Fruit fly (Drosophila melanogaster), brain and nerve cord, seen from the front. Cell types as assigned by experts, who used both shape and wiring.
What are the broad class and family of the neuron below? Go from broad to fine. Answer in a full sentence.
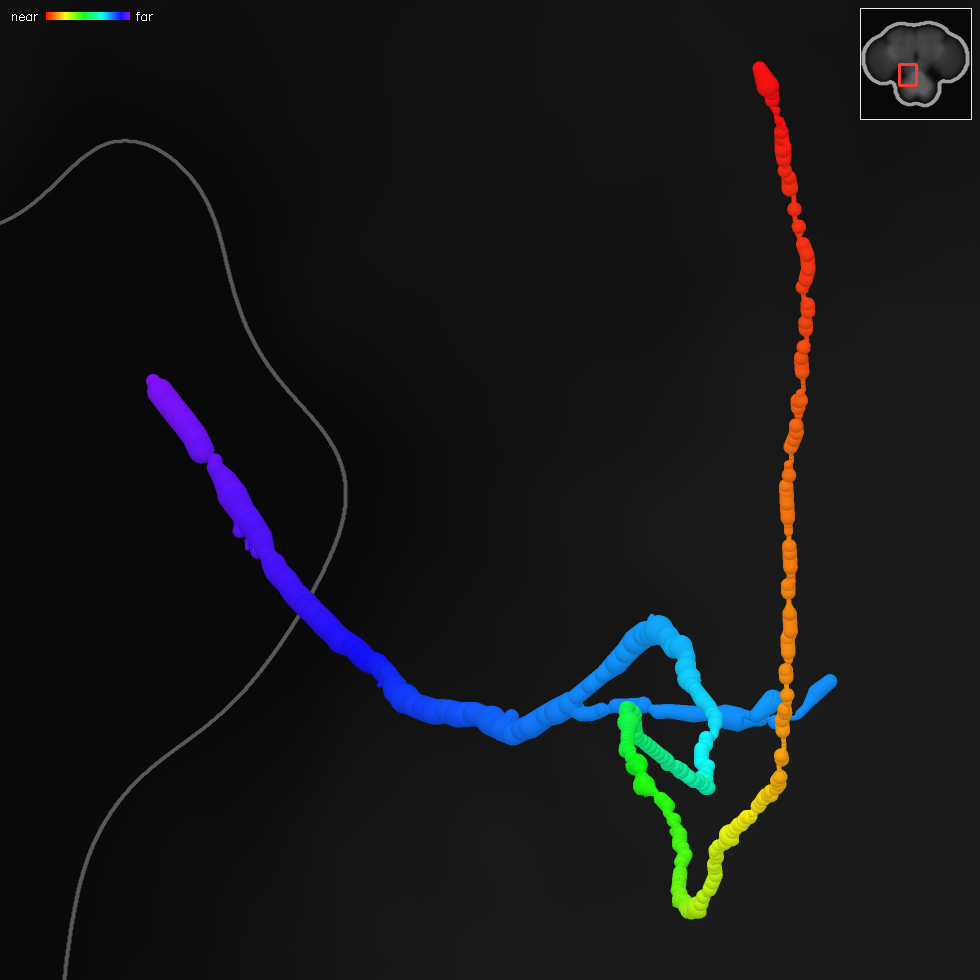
A sensory neuron ascending to the brain of class mechanosensory proprioceptive.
